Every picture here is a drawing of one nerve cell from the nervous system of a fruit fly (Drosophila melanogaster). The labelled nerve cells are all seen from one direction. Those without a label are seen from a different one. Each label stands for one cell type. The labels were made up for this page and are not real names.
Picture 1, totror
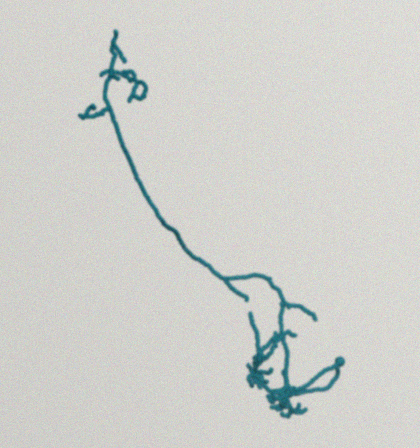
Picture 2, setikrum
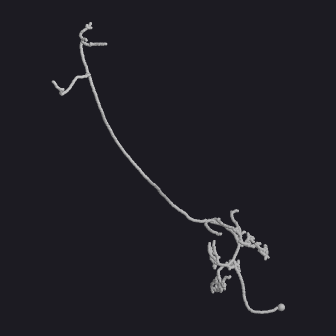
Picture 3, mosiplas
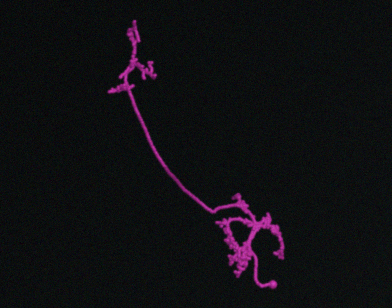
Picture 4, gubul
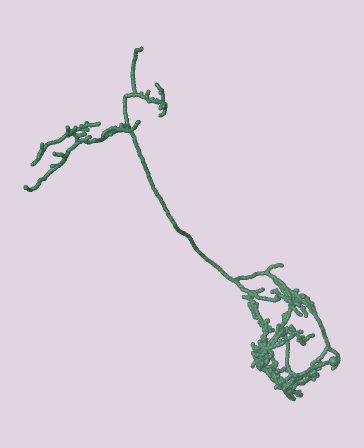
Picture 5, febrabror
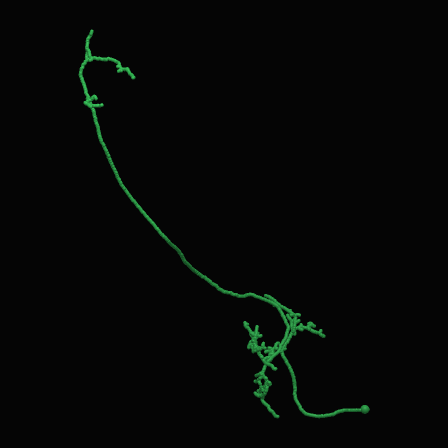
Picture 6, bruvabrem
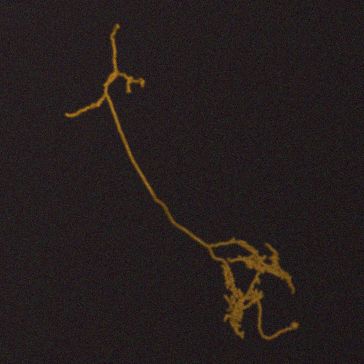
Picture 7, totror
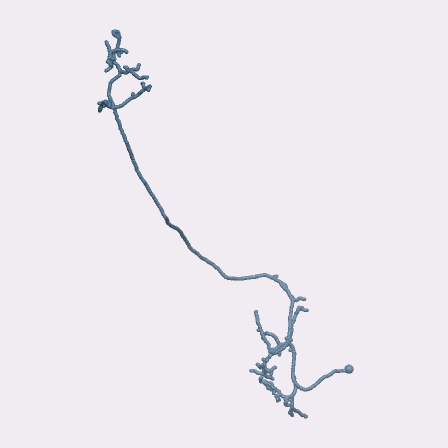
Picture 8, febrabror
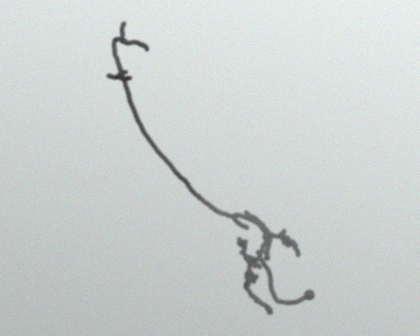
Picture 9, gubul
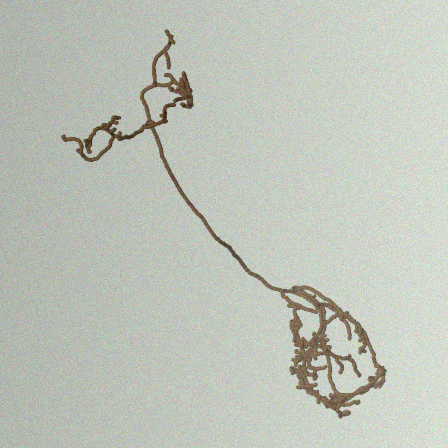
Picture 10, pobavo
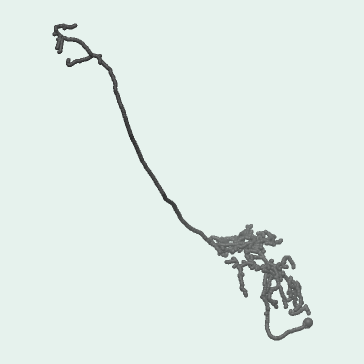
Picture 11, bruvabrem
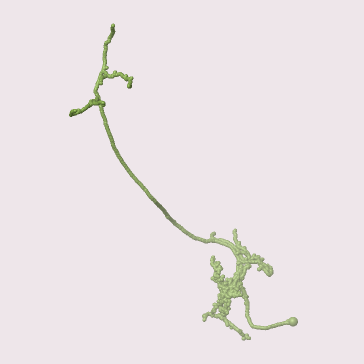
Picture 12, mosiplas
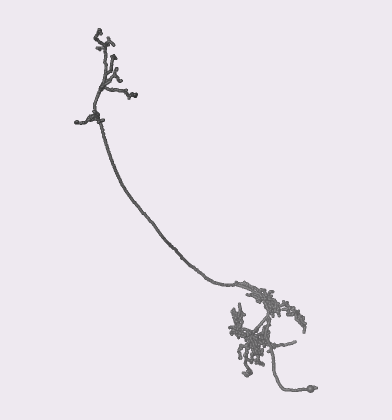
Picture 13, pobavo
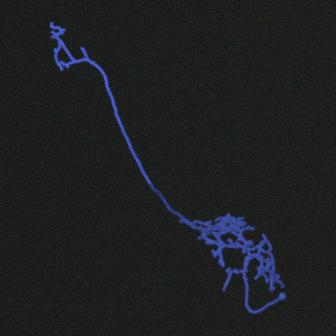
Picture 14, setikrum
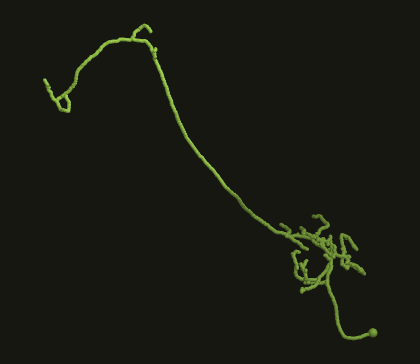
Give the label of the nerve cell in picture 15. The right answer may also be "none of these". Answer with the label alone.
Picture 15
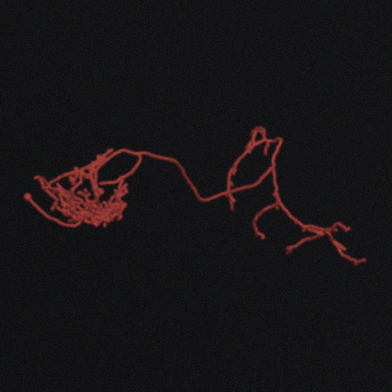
gubul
